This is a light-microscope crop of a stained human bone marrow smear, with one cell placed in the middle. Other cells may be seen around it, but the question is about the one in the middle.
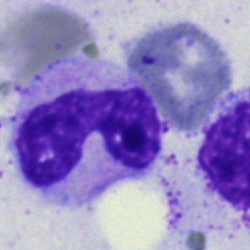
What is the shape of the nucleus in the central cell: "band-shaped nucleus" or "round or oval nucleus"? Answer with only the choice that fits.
Band-shaped nucleus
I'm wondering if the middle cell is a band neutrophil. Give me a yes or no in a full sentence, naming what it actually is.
Yes, the cell at the centre of this crop is identified as a band neutrophil.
